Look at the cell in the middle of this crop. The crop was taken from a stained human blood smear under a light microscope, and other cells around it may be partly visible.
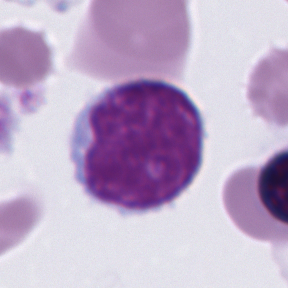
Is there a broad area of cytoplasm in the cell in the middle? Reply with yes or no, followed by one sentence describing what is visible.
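No. The cytoplasm forms only a narrow rim around the nucleus.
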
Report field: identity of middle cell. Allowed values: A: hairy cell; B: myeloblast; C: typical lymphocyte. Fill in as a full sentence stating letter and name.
Answer key: option C, the middle cell being a typical lymphocyte.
